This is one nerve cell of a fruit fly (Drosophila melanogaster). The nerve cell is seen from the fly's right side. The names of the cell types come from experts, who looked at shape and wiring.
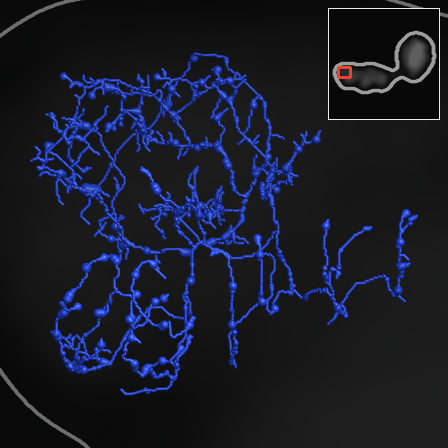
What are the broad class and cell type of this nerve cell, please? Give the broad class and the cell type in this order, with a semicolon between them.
nerve-cord intrinsic neuron; INXXX370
